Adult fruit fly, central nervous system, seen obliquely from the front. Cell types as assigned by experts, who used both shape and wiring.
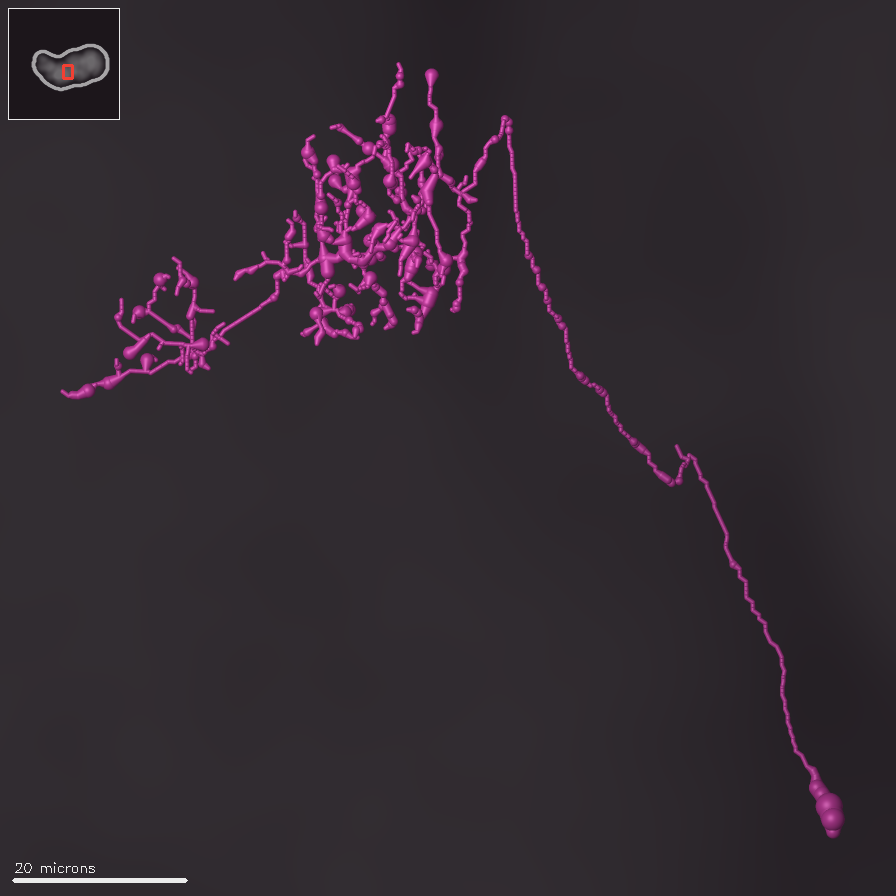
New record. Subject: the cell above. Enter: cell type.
Li14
